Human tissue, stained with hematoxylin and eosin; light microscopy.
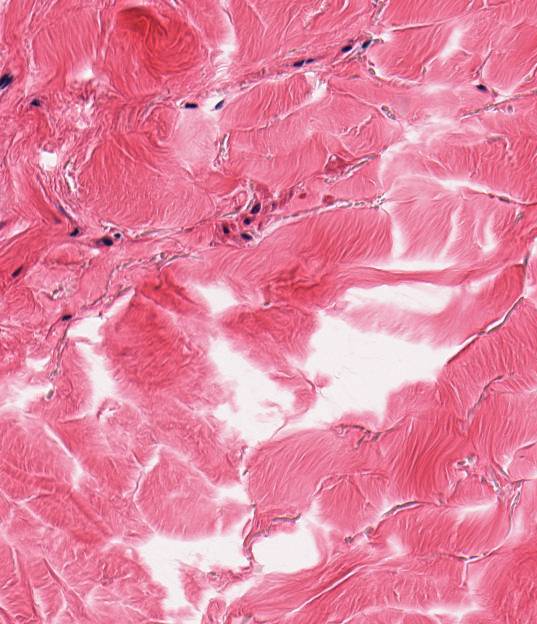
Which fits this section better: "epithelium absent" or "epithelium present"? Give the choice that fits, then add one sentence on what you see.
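Epithelium absent. No epithelium is present anywhere in the field.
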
